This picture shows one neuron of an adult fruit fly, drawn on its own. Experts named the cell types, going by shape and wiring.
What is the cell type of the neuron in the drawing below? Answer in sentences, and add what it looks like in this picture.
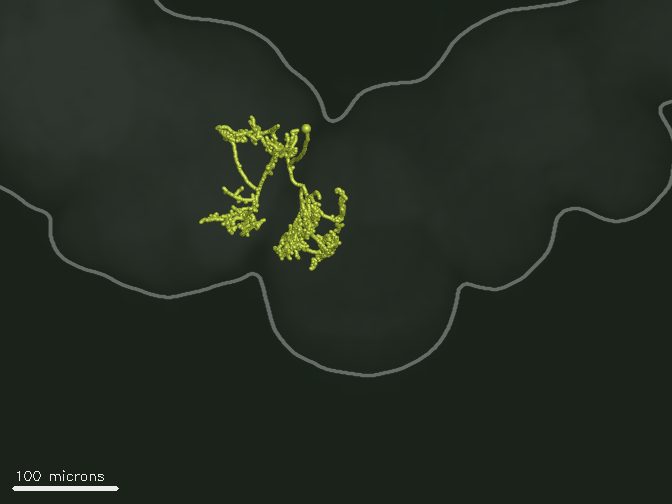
It is of cell type LoVP50. This is a visual projection neuron. Its cell body lies at the top of the picture. By the scale bar it is about 150 microns tall in this view.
